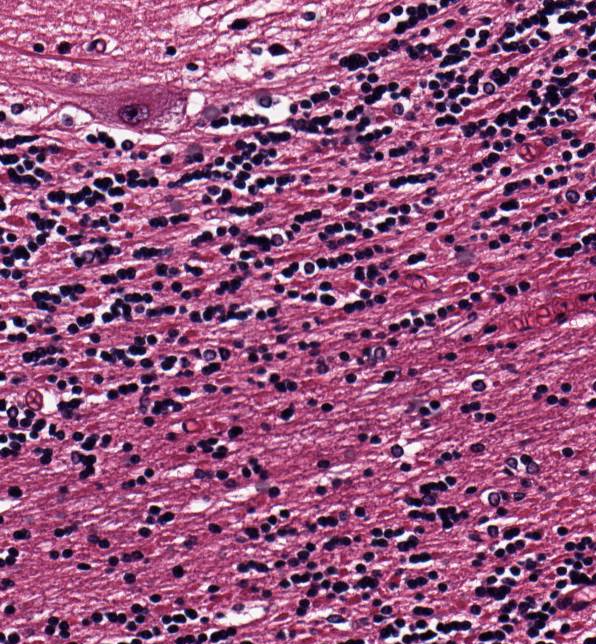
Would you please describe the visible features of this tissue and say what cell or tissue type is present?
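Field mostly crowded with small, round, uniformly dark nuclei on a pink background, almost no cytoplasm visible around them. Near top left, one large neuron: abundant pink cytoplasm, prominent nucleolus. Near right edge, small capillaries containing red blood cells. Tissue: cerebellum.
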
